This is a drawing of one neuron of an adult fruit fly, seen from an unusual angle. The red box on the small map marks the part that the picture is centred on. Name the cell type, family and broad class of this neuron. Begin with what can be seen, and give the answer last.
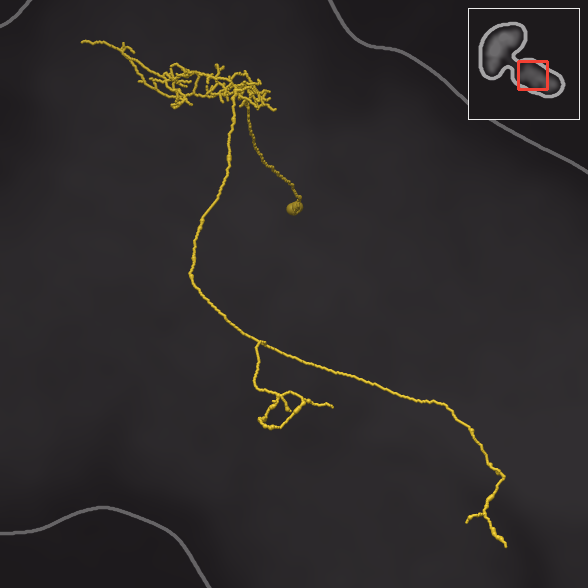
It lies in the nerve cord. In this view it is about as wide as it is tall. Its cell type is IN06A113. The family is hemilineage 06A. This is a nerve-cord intrinsic neuron.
